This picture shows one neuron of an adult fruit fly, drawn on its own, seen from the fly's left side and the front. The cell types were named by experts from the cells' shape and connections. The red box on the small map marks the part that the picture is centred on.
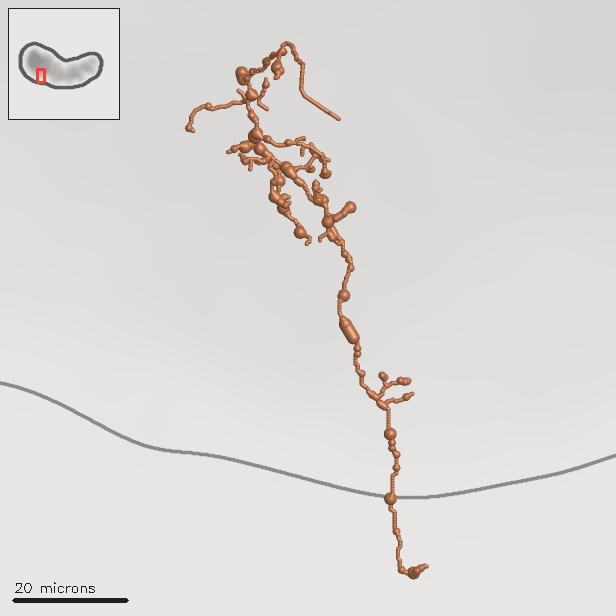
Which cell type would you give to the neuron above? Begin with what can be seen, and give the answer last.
No cell body is drawn. By the scale bar it is about 95 microns tall in this view. This is a sensory neuron entering the brain. The cell type is LB3c.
